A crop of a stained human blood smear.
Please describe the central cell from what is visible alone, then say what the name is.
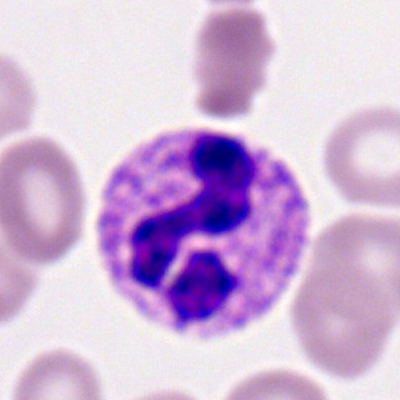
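Separate lobes make up the nucleus, and the chromatin is dark purple and coarsely clumped. The cytoplasm is abundant and pale pinkish-lilac. Fine pinkish-purple granules fill it. Name: segmented neutrophil.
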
